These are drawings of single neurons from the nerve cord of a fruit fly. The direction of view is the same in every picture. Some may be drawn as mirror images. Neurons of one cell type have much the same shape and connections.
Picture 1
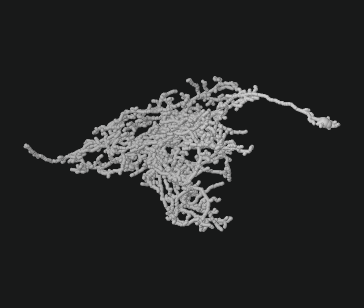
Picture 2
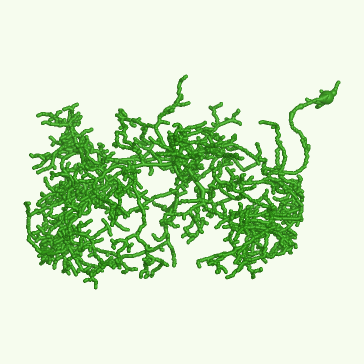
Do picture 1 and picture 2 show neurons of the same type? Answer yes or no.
no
